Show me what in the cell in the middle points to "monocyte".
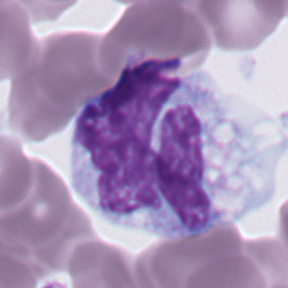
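In this monocyte, several clear vacuoles lie in the cytoplasm on the right side of the cell.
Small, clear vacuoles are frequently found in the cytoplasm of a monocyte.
The cytoplasm also holds fine, faint lilac granules.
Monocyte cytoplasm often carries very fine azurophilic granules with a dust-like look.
Both the vacuoles and the granules go with the name. Beyond these, the nucleus is folded into two broad lobes lying side by side, and its purple chromatin has a mottled, lacy pattern instead of dense clumps.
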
